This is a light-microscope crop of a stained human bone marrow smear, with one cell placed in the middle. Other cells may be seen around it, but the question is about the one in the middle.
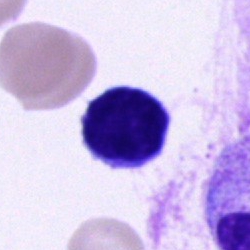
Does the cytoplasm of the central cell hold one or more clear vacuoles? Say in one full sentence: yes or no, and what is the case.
No, in the cytoplasm of the cell there are no vacuoles.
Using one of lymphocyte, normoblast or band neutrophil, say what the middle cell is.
lymphocyte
